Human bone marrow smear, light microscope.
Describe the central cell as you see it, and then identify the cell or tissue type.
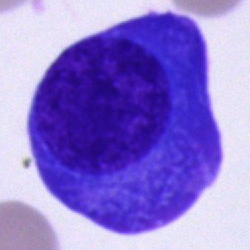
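Outline rounded and smooth, with a broad bulge at the upper right. Cytoplasm deep blue, forming a rim that is widest on the lower right side of the nucleus. No distinct granules in the cytoplasm. Plasma cell.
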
